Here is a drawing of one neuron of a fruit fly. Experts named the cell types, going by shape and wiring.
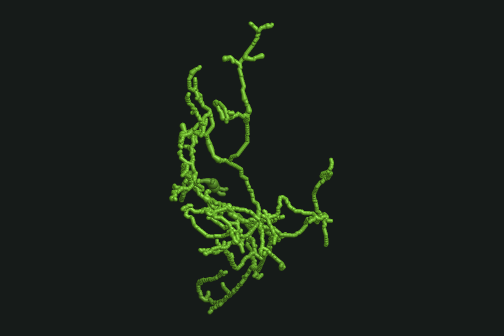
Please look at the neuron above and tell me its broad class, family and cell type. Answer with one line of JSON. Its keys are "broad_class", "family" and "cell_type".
{"broad_class": "central-brain intrinsic neuron", "family": "hemilineage LB3", "cell_type": "CB2235"}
